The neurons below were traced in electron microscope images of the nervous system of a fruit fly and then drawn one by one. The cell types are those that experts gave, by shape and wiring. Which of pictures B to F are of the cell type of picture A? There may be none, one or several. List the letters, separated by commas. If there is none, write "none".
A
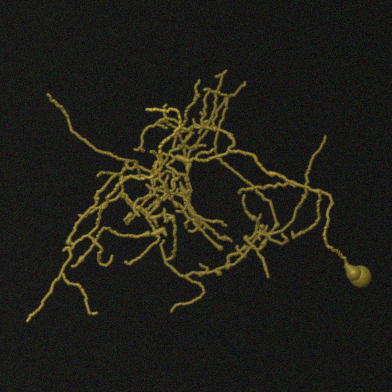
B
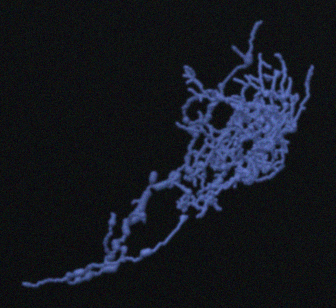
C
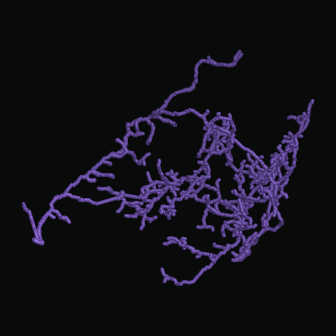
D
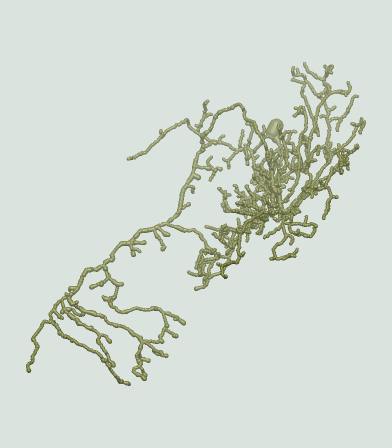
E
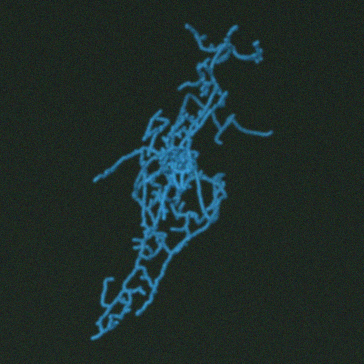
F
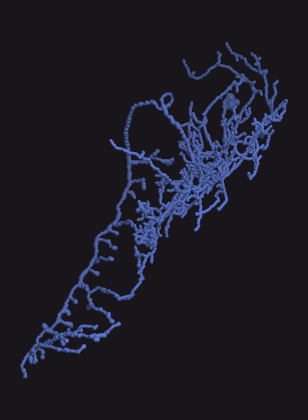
none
